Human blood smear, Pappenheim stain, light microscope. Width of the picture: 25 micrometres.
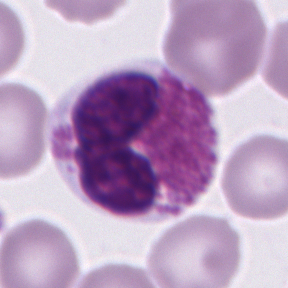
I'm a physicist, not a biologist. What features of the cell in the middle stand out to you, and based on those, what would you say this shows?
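The nucleus is divided into two lobes, one lying above the other, and it occupies the left half of the cell. No nucleoli are visible in it. The granules stain pink-red. The cell is an eosinophil.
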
